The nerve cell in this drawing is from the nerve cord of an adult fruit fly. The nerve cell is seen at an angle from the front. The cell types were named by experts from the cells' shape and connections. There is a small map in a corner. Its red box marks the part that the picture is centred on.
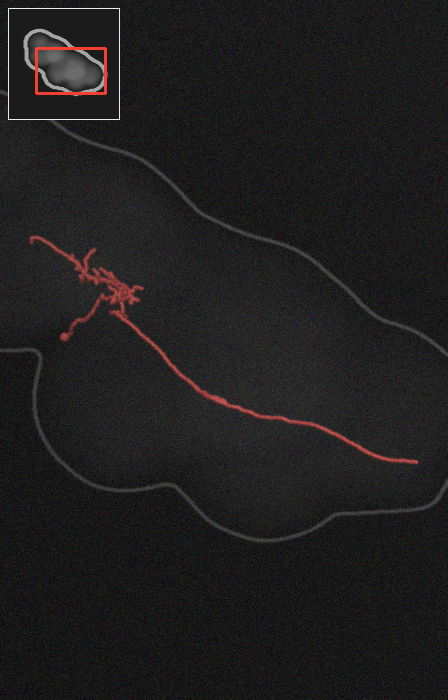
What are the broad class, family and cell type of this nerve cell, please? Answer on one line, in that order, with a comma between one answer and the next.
ascending neuron, hemilineage 10B, AN10B047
